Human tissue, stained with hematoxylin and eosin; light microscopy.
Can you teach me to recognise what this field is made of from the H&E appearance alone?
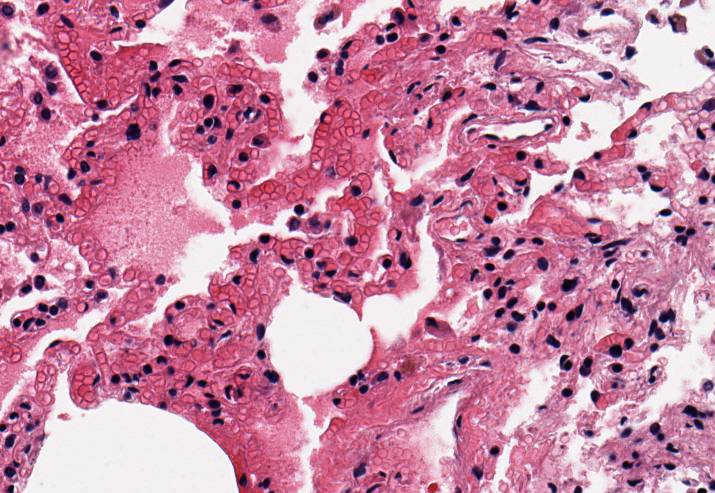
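Structure shown: alveolus. Check: thin, branching walls form a meshwork around irregular spaces.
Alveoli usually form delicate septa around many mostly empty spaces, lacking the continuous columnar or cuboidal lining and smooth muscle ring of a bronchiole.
Also present: an upper-left space filled with pale pink, finely granular material holding few cells, and thicker right-half walls with more spindle-shaped nuclei.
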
